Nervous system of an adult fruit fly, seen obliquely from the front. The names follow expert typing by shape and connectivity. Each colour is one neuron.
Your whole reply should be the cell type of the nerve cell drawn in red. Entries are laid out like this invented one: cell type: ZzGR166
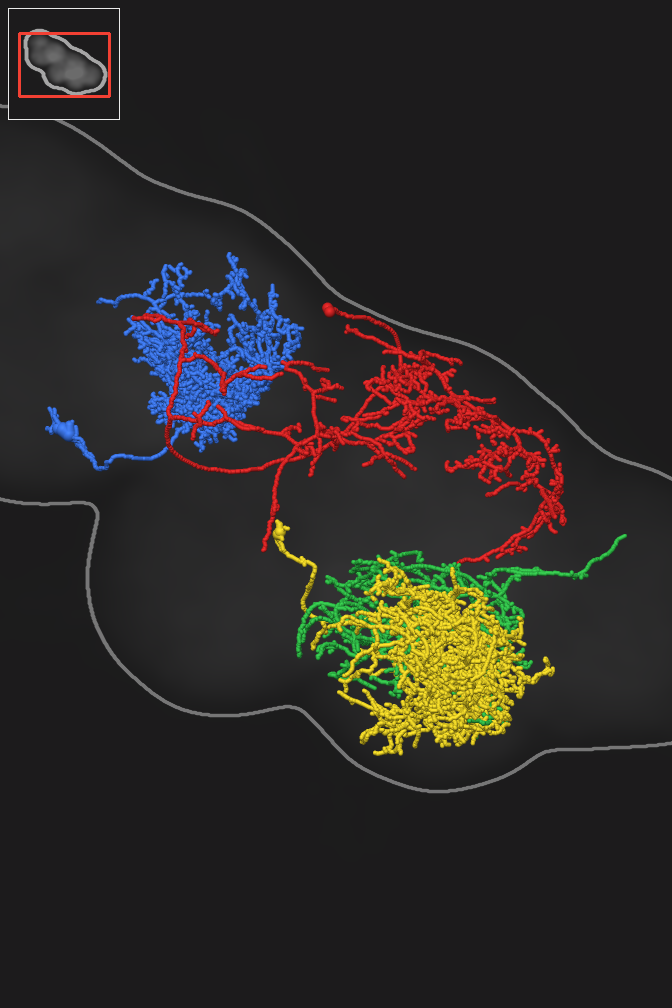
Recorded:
cell type: IN19B041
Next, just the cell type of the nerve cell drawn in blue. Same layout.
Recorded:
cell type: IN13B005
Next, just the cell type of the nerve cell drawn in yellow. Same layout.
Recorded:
cell type: IN21A006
